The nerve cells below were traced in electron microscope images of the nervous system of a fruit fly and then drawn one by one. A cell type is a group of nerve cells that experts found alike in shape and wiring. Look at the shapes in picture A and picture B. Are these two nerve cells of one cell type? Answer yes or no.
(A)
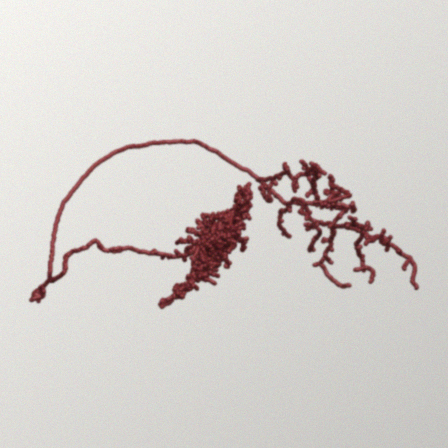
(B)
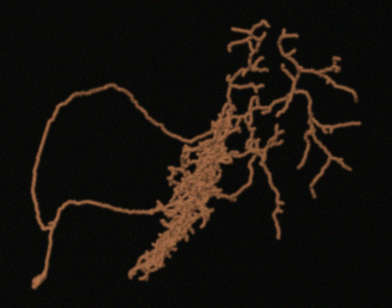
yes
